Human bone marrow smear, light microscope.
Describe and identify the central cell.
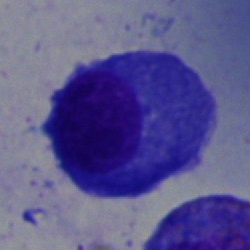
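The nucleus lies off-centre, displaced toward the left side of the cell, and its chromatin stains dense and dark purple. The cytoplasm is abundant and deep blue, with a paler zone immediately beside the nucleus. This is a plasma cell.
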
